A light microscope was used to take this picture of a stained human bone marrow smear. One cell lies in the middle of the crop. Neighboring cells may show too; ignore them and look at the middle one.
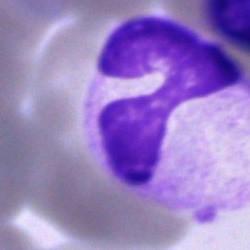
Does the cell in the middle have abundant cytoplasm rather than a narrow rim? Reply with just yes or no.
Yes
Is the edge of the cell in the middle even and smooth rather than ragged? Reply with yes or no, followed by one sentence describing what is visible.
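No. A small rounded bleb protrudes from the lower edge of the cell.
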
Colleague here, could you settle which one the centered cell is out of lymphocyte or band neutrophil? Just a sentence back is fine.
Of the cells in this crop, the central one is a band neutrophil.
